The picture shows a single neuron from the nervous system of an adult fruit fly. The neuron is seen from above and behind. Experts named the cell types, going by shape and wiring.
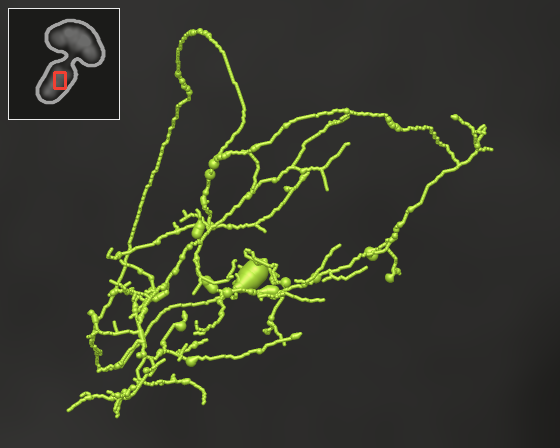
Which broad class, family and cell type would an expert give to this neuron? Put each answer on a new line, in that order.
nerve-cord intrinsic neuron
hemilineage 02A
IN02A061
